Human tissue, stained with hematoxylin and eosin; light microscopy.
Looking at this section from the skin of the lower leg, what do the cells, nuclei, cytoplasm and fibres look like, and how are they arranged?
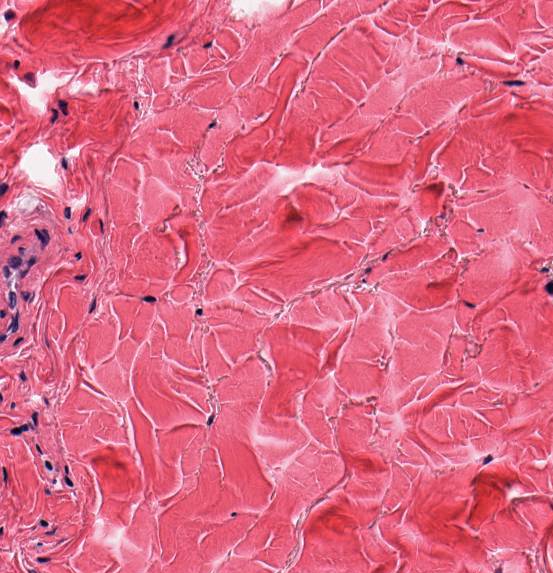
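Checking the field in turn: nearly all of it is taken up by thick pink collagen bundles running in many different directions. Narrow clear clefts separate the bundles from one another throughout. At the left edge, nuclei are more crowded than in the rest of the field. Last, no fat cells are seen anywhere in the field.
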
